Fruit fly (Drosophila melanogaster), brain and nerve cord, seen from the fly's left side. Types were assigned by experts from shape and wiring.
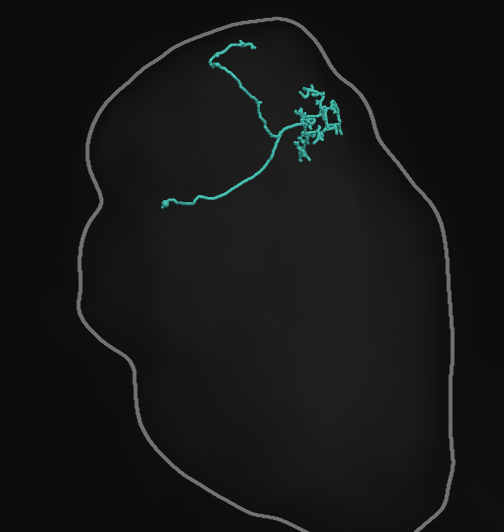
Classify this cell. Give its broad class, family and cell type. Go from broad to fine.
central-brain intrinsic neuron; hemilineage AOTUv2; LHAV7a1_a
